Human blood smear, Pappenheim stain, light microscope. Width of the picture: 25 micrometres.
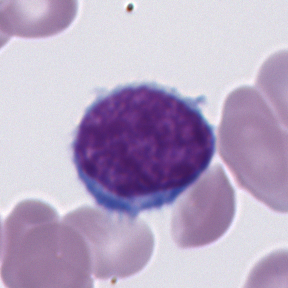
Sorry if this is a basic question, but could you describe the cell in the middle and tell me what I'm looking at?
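Size: the cell measures about 12 micrometres across. Nucleus: oval, about 12 by 9 micrometres, filling about 80% of the cell's area, with a smooth outline that has no notch or lobes. Cytoplasm: a scant blue rim, widest along the lower edge. Surface: fine hair-like projections stick out from it. Name: this is a typical lymphocyte.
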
